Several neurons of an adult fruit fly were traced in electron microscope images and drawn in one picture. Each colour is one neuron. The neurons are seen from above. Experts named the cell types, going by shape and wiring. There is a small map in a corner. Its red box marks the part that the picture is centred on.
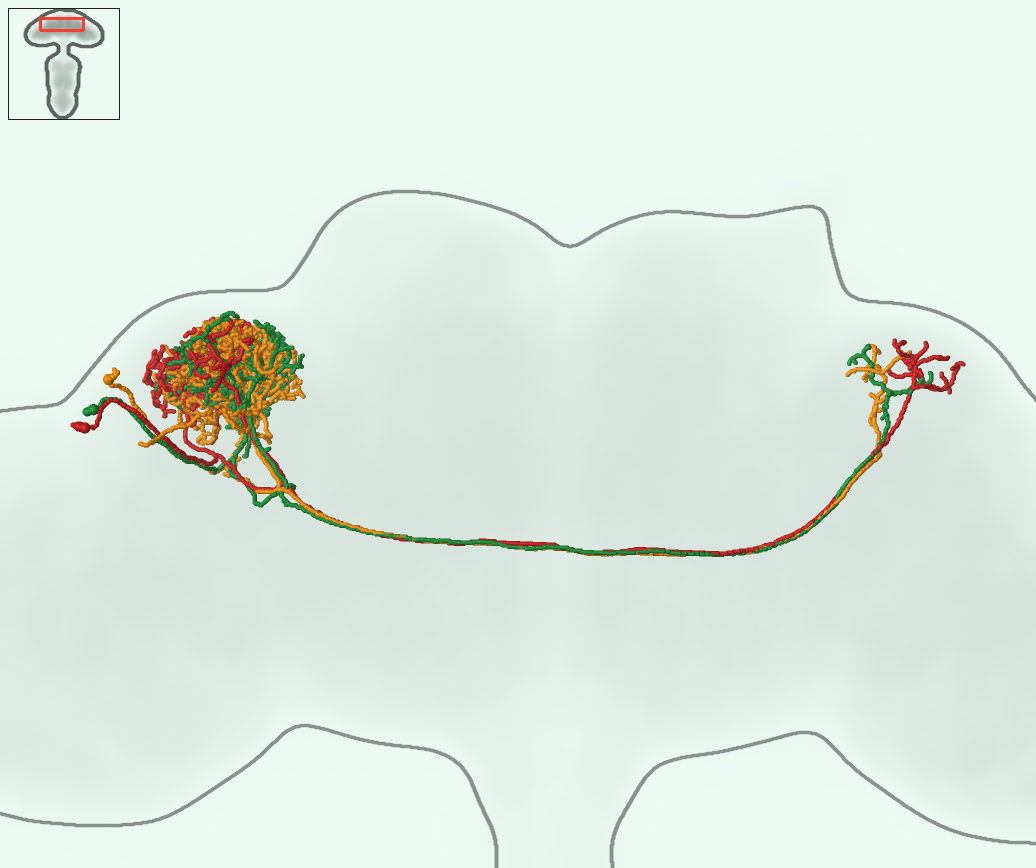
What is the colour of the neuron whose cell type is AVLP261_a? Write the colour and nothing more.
green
